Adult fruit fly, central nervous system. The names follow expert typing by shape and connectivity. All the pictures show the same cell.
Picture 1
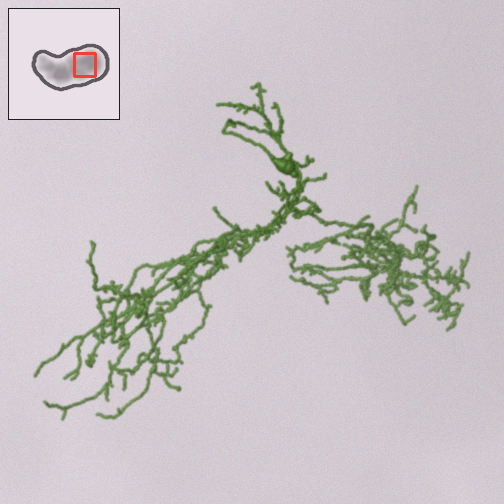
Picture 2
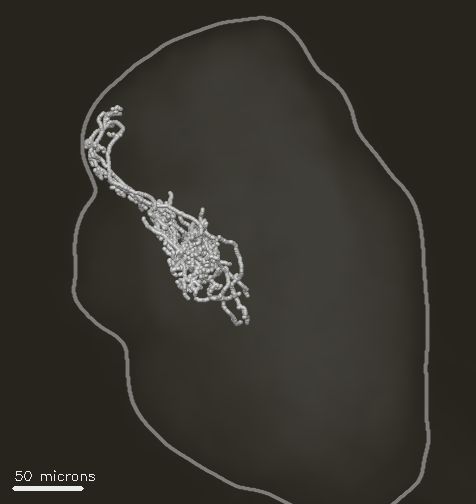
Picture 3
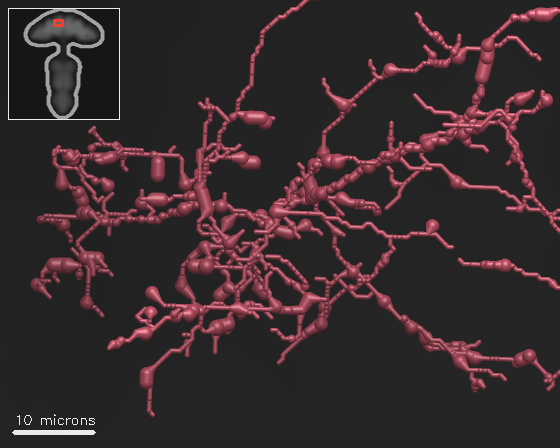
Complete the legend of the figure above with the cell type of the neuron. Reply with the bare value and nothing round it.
LAL008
